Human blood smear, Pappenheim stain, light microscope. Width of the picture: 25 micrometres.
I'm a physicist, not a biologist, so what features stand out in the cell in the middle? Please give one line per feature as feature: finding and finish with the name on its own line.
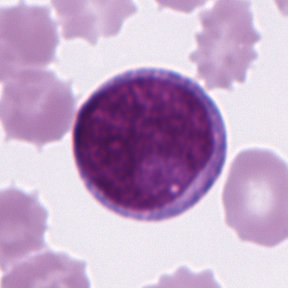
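Nuclear position: off-centre, toward the upper left
Granules: none visible in the cytoplasm
Clear dot: single, tiny, in the lower right of the nucleus
Surface: no projections
Name: myeloblast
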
